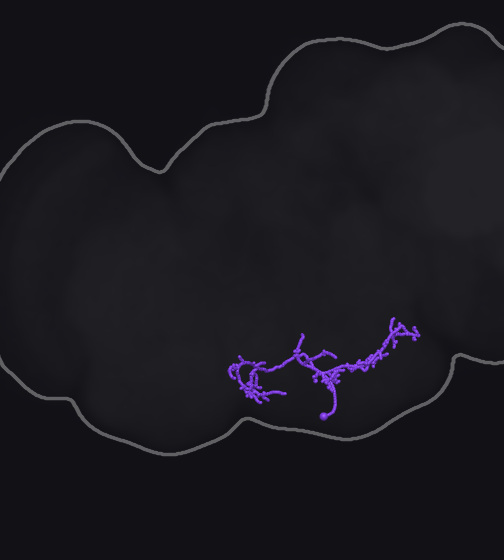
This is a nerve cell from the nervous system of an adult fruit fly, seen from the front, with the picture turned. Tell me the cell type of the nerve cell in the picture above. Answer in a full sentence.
The cell type is LHPD5e1.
